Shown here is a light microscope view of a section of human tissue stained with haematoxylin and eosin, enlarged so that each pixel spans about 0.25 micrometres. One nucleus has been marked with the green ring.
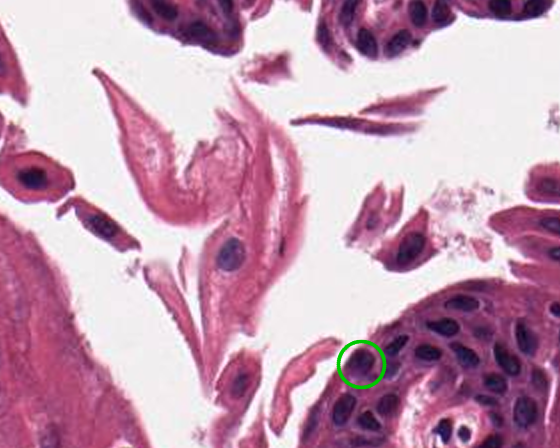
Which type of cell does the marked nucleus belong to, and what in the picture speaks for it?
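Squamous epithelial cell. The nucleus is oval and dark purple, and about the same size as the nuclei of the neighbouring cells. The cell's outline is not sharply set off from the cells beside it. The cell sits at the outer edge of a crowded sheet of cells with oval nuclei, right next to the clear empty space.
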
